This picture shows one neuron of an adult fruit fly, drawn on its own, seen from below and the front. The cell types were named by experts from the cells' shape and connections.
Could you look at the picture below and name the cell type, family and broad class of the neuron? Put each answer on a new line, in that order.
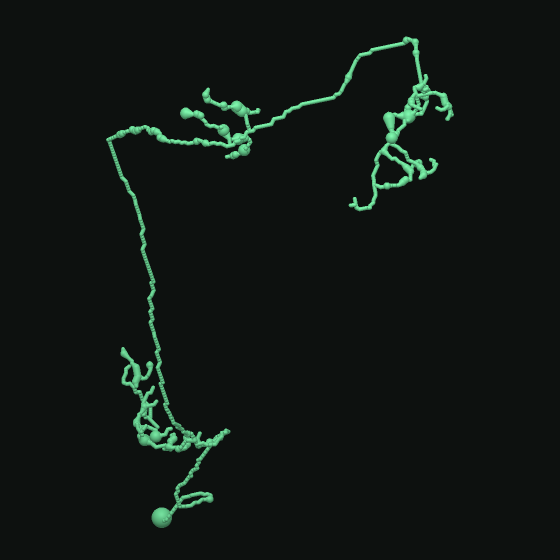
PFNp_b
class CX
central-brain intrinsic neuron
